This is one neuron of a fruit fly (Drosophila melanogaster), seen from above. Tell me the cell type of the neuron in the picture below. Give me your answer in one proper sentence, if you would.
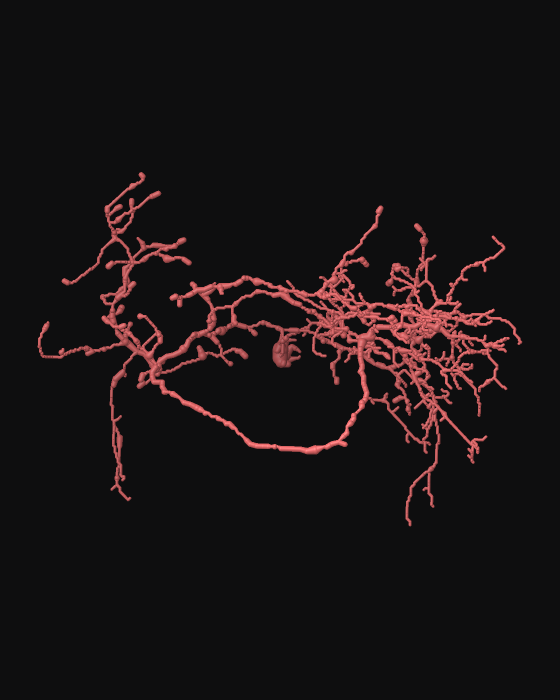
The cell type designation of this neuron is GNG181.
